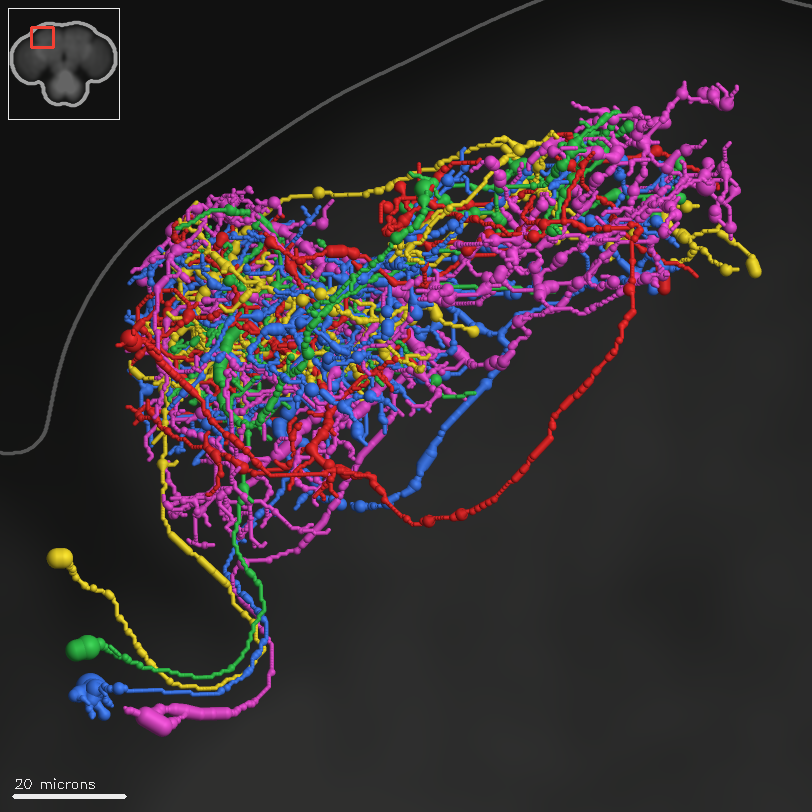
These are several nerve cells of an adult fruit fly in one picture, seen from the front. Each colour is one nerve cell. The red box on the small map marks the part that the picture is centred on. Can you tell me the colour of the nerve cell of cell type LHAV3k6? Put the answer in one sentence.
The colour is magenta.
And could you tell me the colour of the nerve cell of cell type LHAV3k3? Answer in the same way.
The colour is blue.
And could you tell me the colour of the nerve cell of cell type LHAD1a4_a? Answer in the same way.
The colour is red.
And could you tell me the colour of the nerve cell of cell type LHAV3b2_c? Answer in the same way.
The colour is yellow.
